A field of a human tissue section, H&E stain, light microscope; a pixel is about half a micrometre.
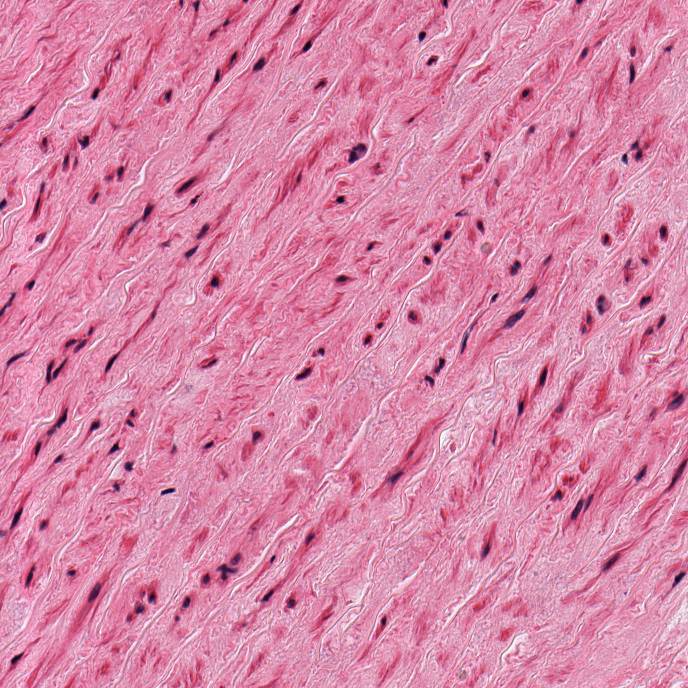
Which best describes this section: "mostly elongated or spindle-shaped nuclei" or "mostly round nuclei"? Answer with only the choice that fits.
Mostly elongated or spindle-shaped nuclei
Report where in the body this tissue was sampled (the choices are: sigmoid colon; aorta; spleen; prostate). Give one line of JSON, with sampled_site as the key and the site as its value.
{"sampled_site": "aorta"}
